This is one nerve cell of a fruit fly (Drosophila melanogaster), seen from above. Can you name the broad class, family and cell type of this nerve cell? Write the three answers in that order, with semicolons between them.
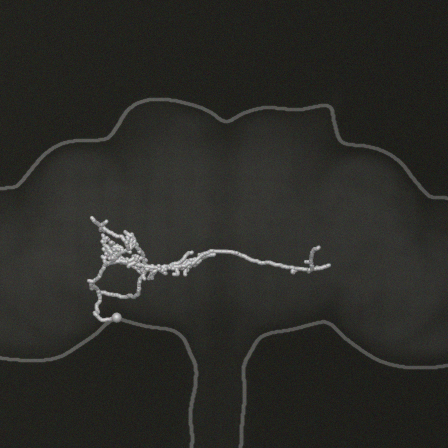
central-brain intrinsic neuron; hemilineage VPNp&v1_ventral; CL283_c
